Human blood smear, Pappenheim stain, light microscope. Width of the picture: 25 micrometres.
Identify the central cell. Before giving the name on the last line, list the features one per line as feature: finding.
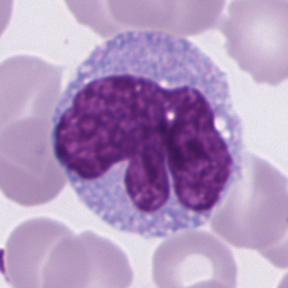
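Size: cell about 17 micrometres across
Nucleus: about 16 by 11 micrometres, filling about 60% of the cell's area
Cleft: deep and narrow, running upward into the nucleus from its lower edge
Cytoplasm: pale greyish blue
Granules: many, fine, dust-like, pinkish-violet, within the cytoplasm
Vacuole: small and clear, in the cytoplasm at the right edge of the nucleus
Identification: monocyte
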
